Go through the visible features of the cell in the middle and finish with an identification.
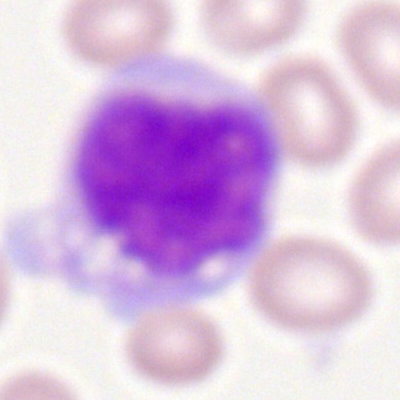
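A shallow notch indents the top edge of the nucleus. Its chromatin is deep purple, broken by uneven lighter patches. The cytoplasm is pale grey-blue and holds several small clear vacuoles below and to the left of the nucleus. The cell is a monocyte.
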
